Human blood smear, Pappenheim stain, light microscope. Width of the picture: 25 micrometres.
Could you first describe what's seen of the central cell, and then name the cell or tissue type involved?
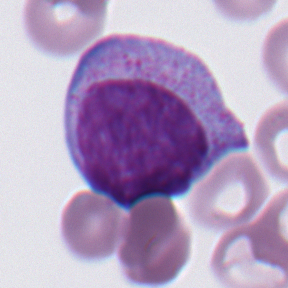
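Notice the angular bulge on the right side, which makes the outline irregular. There's a moderate rim of pale bluish cytoplasm, mostly above the nucleus, holding fine scattered reddish-purple granules and no vacuoles. That's an atypical promyelocyte.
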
